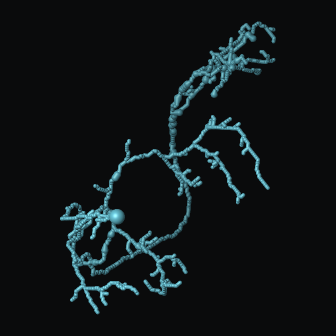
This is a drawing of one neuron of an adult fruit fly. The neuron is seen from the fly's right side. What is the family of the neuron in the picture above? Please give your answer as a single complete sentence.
To family hemilineage LHp2 belongs this neuron.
